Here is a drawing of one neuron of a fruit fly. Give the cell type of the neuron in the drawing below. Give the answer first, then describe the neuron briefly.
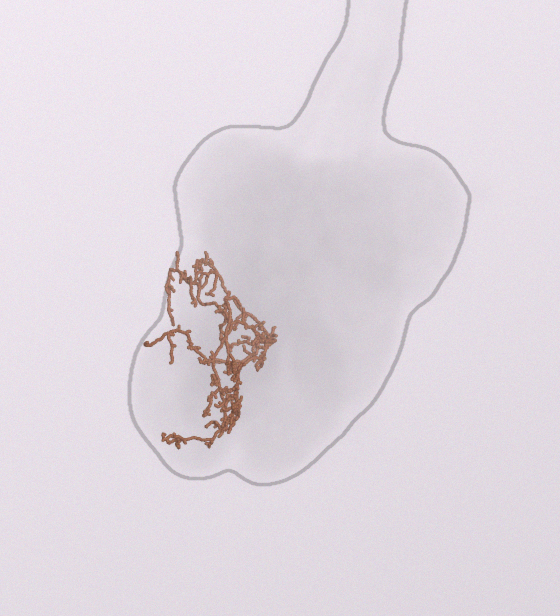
It is of cell type IN03A052. It is a nerve-cord intrinsic neuron. As drawn here it is taller than it is wide.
